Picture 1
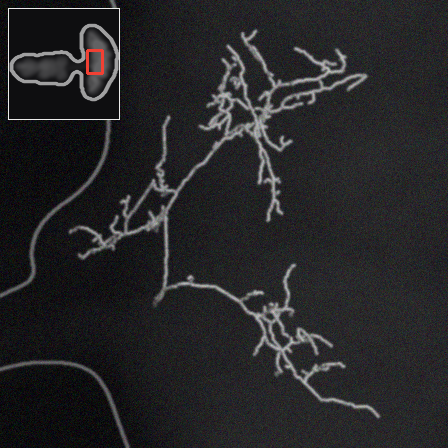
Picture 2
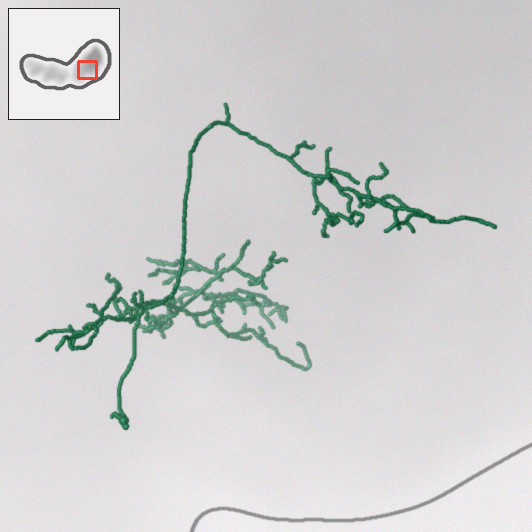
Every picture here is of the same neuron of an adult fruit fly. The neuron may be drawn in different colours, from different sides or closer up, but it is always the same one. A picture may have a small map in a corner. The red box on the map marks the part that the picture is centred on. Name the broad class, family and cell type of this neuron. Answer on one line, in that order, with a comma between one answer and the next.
central-brain intrinsic neuron, hemilineage LB3, CB1094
